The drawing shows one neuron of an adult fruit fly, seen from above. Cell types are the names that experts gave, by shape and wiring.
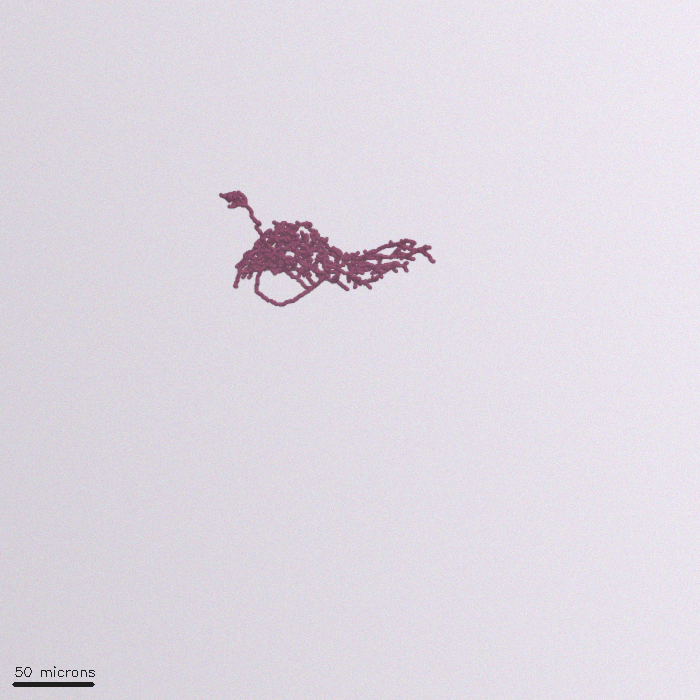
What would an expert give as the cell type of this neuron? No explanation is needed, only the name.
GNG077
